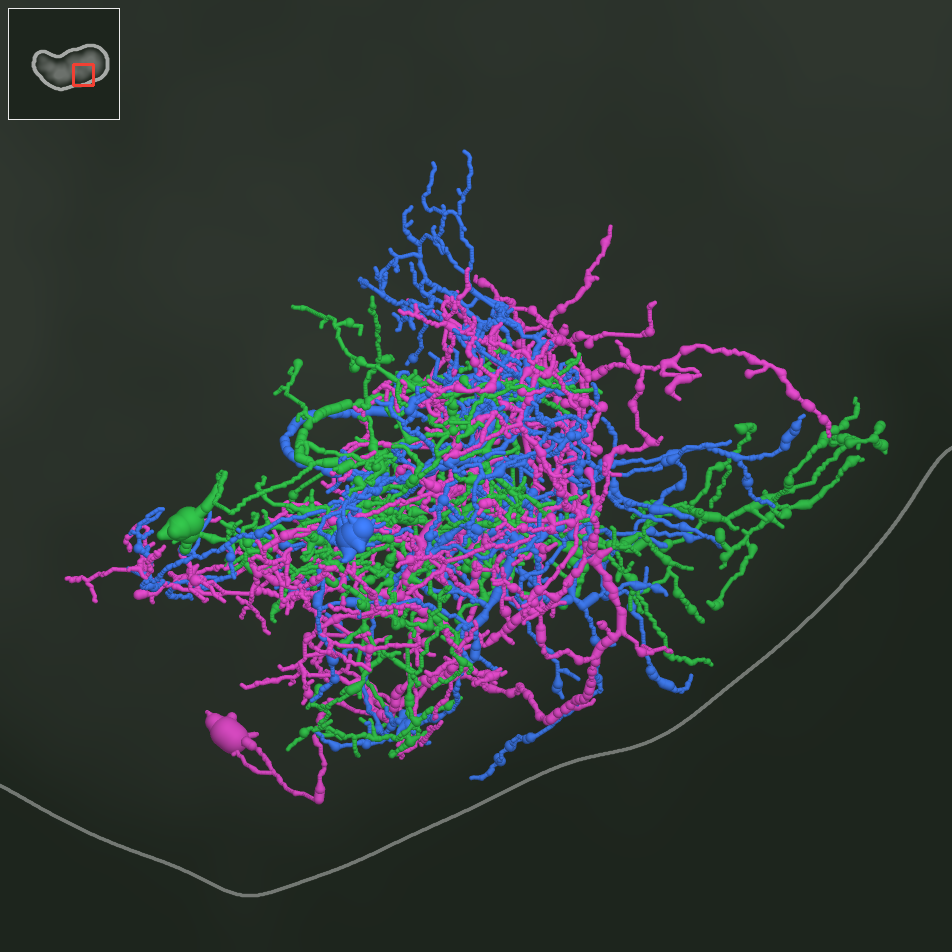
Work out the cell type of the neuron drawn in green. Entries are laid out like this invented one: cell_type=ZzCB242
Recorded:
cell_type=GNG576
